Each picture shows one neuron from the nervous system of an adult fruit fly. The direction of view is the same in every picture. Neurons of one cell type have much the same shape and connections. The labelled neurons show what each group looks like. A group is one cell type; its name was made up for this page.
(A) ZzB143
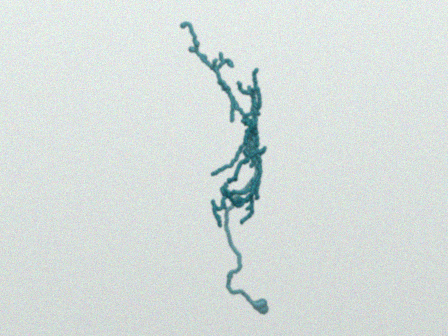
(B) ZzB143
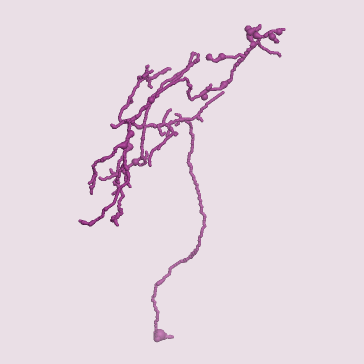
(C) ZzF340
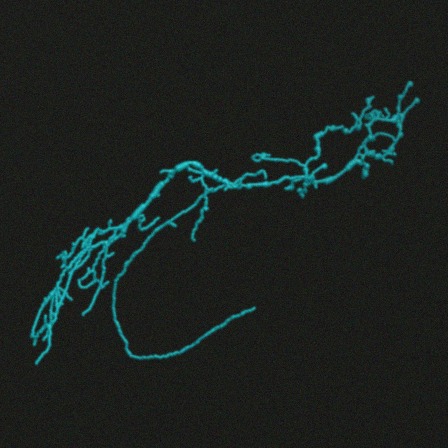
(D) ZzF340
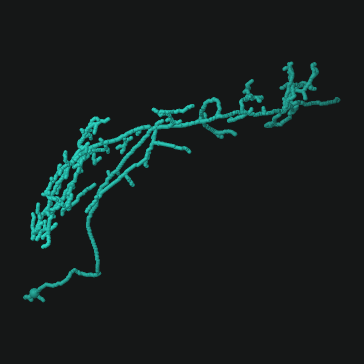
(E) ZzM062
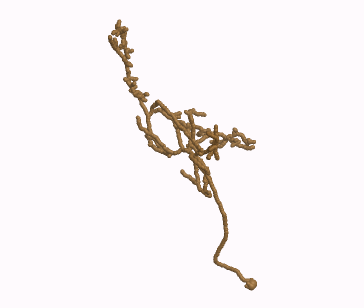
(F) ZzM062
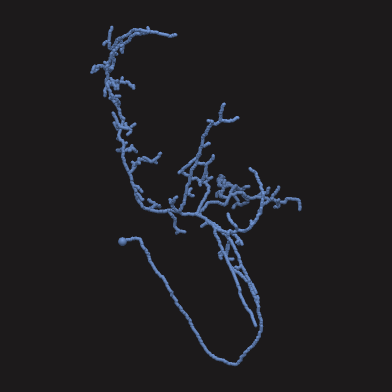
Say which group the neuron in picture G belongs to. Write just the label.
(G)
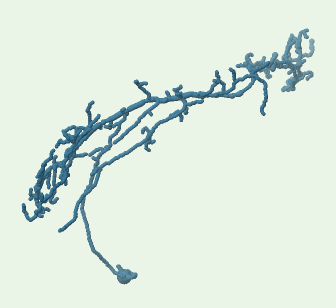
ZzF340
